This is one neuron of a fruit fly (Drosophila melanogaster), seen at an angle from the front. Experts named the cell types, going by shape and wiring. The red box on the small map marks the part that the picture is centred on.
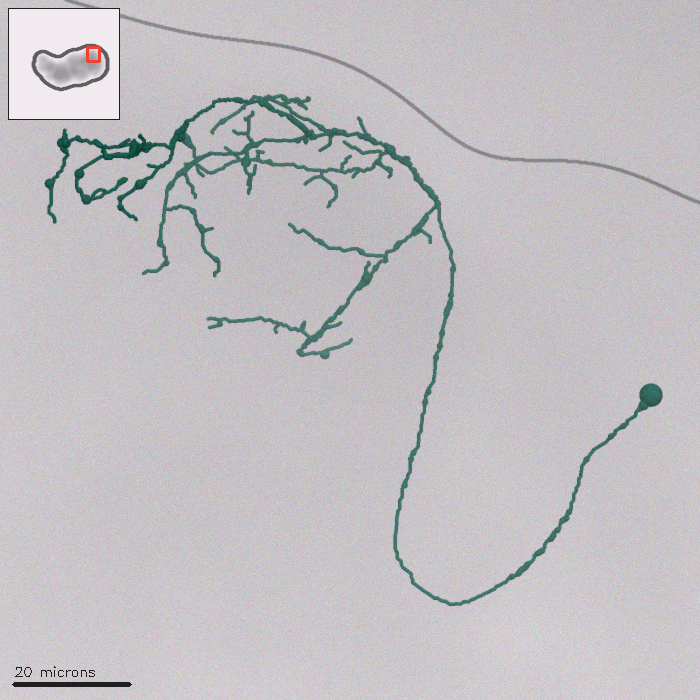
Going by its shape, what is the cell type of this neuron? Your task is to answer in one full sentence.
With respect to cell type, this neuron is LHAV5a2_a3.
